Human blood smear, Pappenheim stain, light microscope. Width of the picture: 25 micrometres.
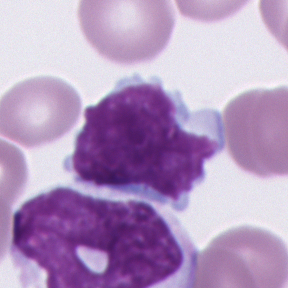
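Typical lymphocyte: the nucleated cell at the centre. Its nucleus, I notice, fills most of the cell and has an irregular, angular outline, and I see no distinct nucleoli in it. The edge is ragged with small, fine cytoplasmic projections, clearest along the top and right. And the cytoplasm? No visible granules.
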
